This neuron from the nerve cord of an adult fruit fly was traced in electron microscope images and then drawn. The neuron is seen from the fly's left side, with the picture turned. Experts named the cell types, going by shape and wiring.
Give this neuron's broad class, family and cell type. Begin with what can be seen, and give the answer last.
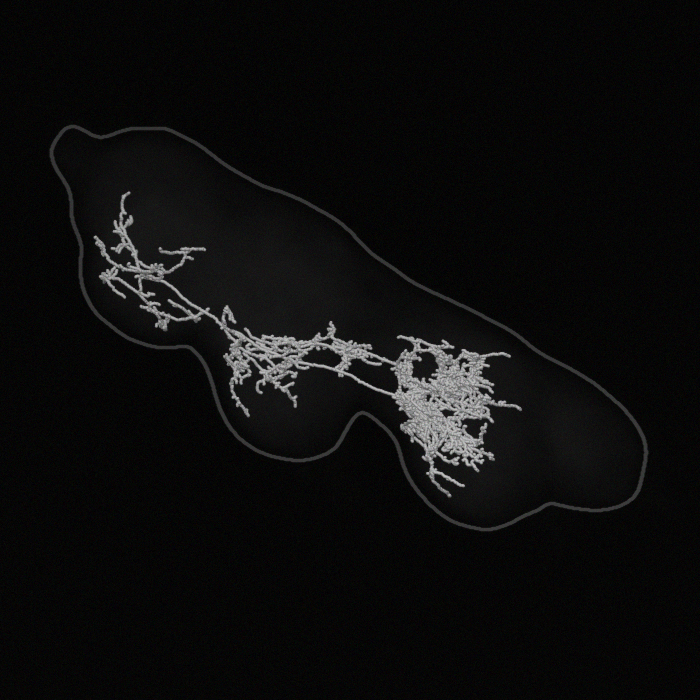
Dozens of branch ends can be seen. As drawn here it is wider than it is tall. Its broad class is nerve-cord intrinsic neuron. The family is hemilineage 05B. The cell type is IN05B005.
